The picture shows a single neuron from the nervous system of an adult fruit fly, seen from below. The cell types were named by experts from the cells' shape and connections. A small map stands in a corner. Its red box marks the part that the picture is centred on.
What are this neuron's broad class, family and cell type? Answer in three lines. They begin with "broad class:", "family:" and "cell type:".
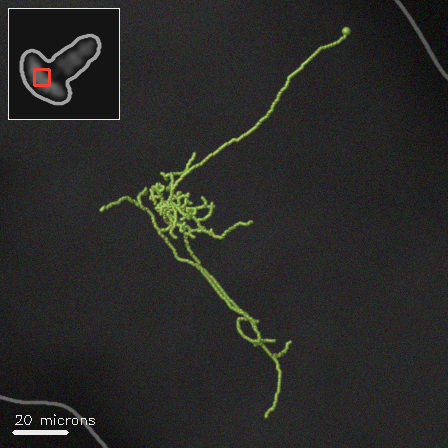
broad class: central-brain intrinsic neuron
family: class CX
cell type: FS1A_a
